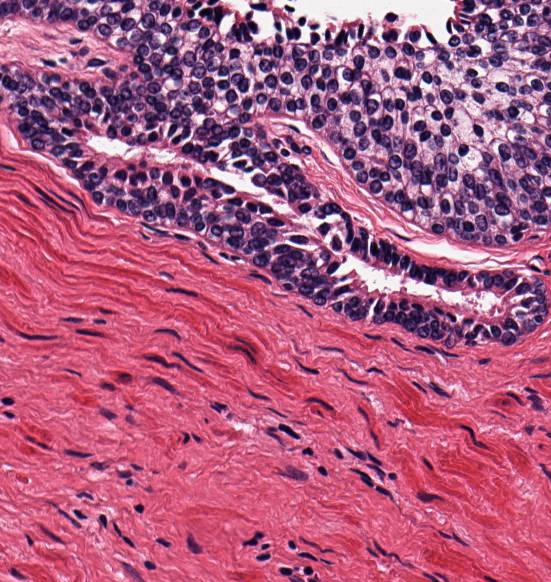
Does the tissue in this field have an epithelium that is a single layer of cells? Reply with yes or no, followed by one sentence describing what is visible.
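No. The epithelium is many cells thick, with crowded round to oval dark purple nuclei.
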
